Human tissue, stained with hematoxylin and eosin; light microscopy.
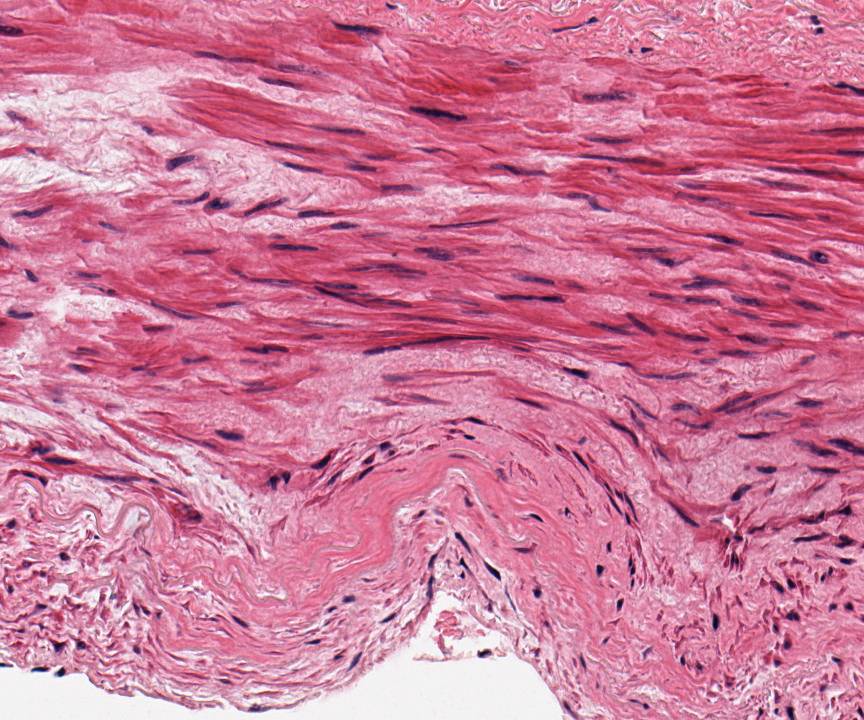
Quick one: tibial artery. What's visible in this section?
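Fibre direction: the smooth muscle fibres run mostly horizontally, left to right across the field. Nuclei: the smooth muscle cells carry elongated, cigar-shaped, dark purple nuclei aligned parallel to the fibres. Lower part: wavy pink fibres trace an undulating contour rising to a peak near the bottom centre. Glands: none anywhere in the field.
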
